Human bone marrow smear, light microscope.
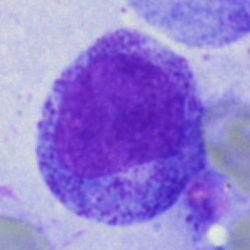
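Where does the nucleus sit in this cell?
Toward the upper part, so a wider band of cytoplasm lies below it.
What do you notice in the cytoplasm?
A bluish background, crowded with dark purple granules.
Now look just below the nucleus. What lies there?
A paler, less granular zone of cytoplasm.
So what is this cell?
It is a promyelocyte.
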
